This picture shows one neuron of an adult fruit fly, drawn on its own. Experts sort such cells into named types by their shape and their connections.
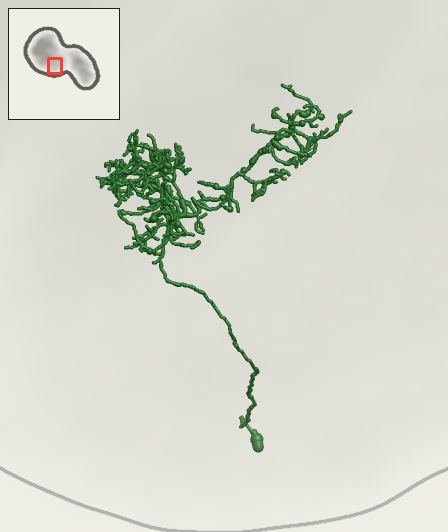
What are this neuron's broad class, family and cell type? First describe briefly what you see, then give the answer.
Its cell body lies at the bottom of the picture. The picture shows dozens of branch ends. Its broad class is optic-lobe intrinsic neuron. The family is Tm. The cell type is Tm24.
